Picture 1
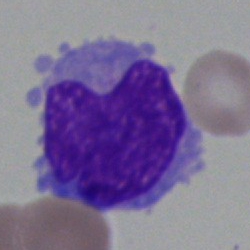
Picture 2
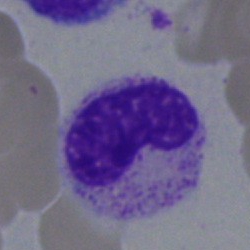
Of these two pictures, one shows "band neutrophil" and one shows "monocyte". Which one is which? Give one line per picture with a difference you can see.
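Picture 1 shows a monocyte: No distinct granules are seen in the cytoplasm.
Picture 2 shows a band neutrophil: Fine violet granules are scattered throughout the cytoplasm.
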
